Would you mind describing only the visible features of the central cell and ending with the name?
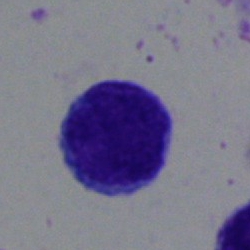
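The cell margin is slightly irregular rather than perfectly smooth. The nucleus occupies nearly the entire cell, with cytoplasm reduced to no more than a thin rim at the edge. Its chromatin is dense and stains dark purple throughout. This is a lymphocyte.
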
